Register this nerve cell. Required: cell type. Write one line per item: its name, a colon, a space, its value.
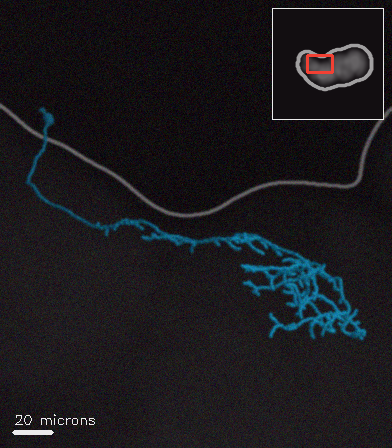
cell type: IN03B055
